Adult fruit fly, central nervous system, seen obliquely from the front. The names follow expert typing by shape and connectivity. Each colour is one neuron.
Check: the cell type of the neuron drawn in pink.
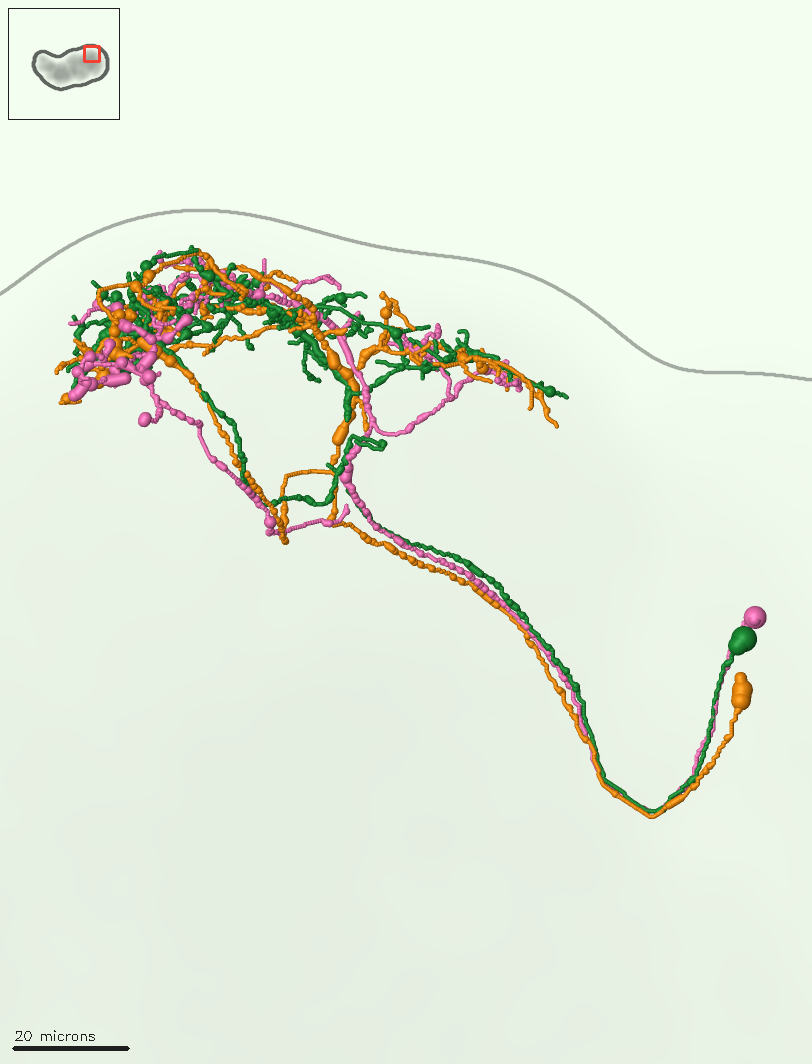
CB3005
